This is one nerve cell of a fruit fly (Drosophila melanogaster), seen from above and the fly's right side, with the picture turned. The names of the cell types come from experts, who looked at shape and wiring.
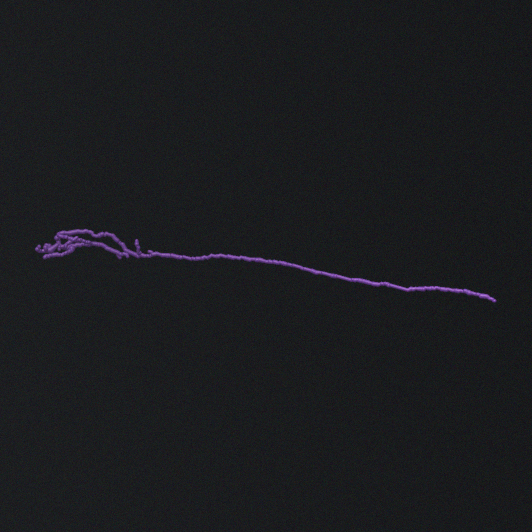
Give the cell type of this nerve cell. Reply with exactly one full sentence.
The cell type held by this nerve cell is SNpp60.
